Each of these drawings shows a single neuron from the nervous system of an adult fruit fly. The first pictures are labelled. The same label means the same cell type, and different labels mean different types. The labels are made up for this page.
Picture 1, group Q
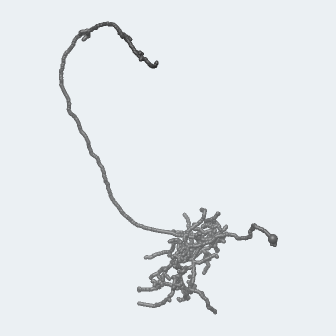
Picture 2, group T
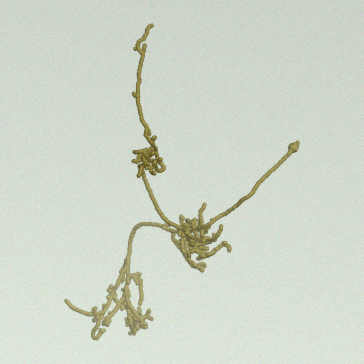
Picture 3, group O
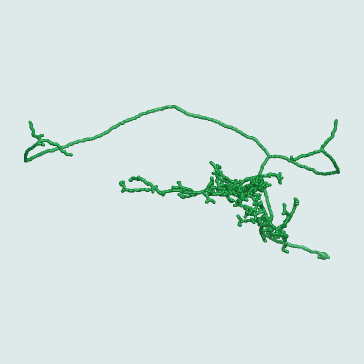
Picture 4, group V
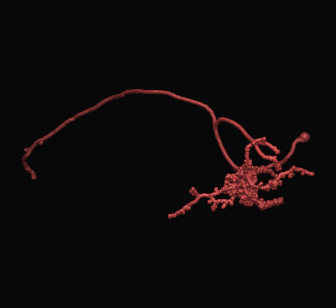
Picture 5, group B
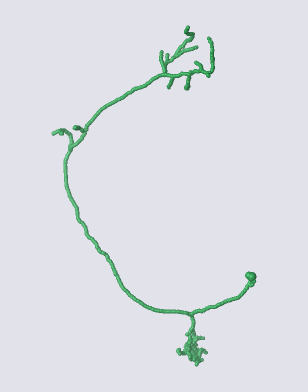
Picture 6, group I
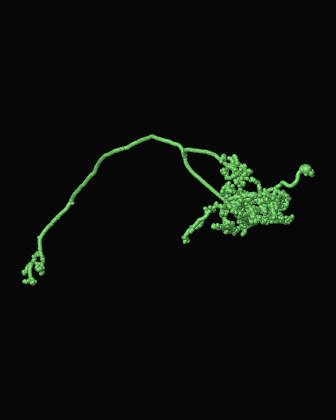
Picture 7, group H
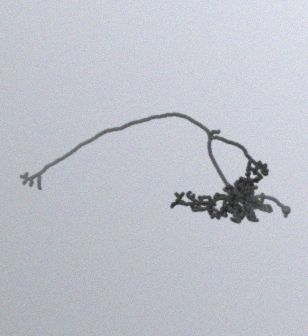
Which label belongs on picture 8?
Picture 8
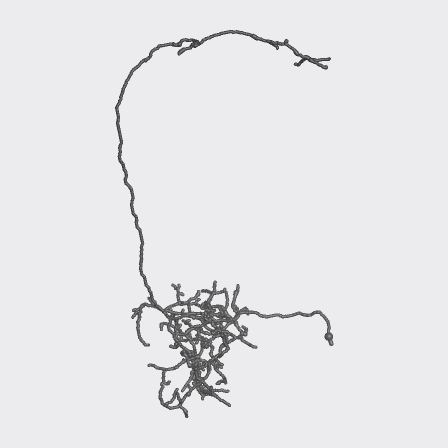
group Q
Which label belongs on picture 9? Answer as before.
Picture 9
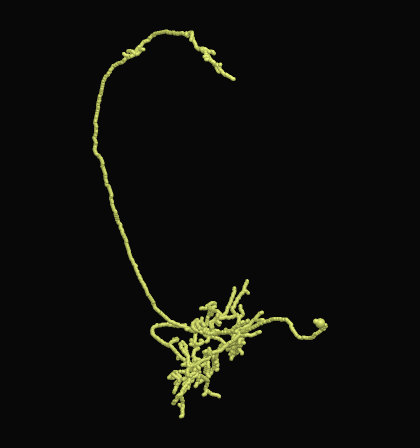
group Q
